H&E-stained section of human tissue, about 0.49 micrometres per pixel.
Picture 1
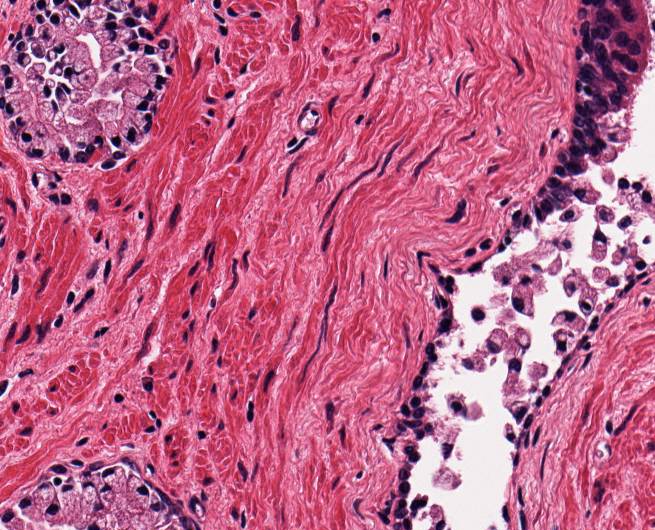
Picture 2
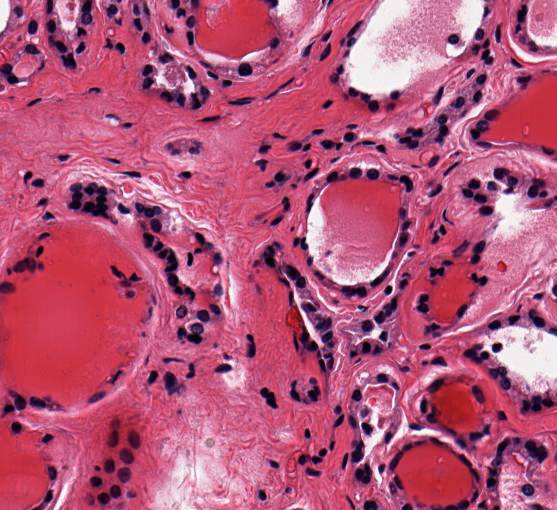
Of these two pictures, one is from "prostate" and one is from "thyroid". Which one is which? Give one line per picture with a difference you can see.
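Picture 1 is from the prostate. The stroma is made of wavy smooth muscle bundles with elongated, cigar-shaped nuclei.
Picture 2 is from the thyroid. The lining cells have small, dark, round nuclei.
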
